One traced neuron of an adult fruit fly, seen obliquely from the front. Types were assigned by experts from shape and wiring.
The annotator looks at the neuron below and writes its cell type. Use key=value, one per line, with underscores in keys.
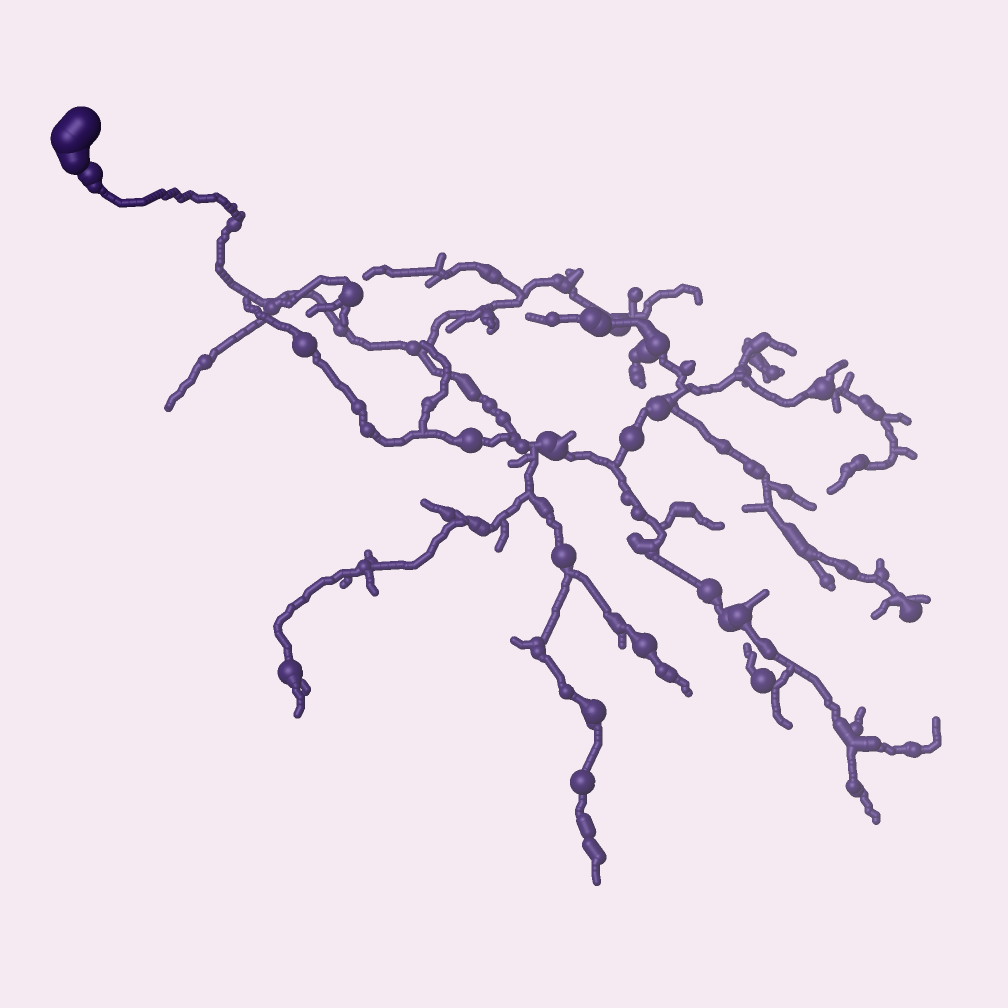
cell_type=Cm22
